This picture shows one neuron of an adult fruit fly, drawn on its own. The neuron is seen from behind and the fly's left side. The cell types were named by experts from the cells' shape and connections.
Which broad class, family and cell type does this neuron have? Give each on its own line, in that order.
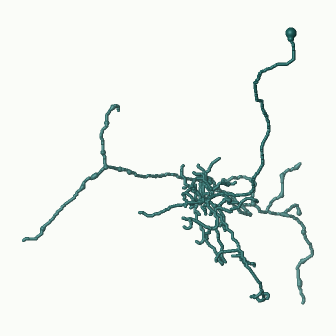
central-brain intrinsic neuron
class CX
FS1A_a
